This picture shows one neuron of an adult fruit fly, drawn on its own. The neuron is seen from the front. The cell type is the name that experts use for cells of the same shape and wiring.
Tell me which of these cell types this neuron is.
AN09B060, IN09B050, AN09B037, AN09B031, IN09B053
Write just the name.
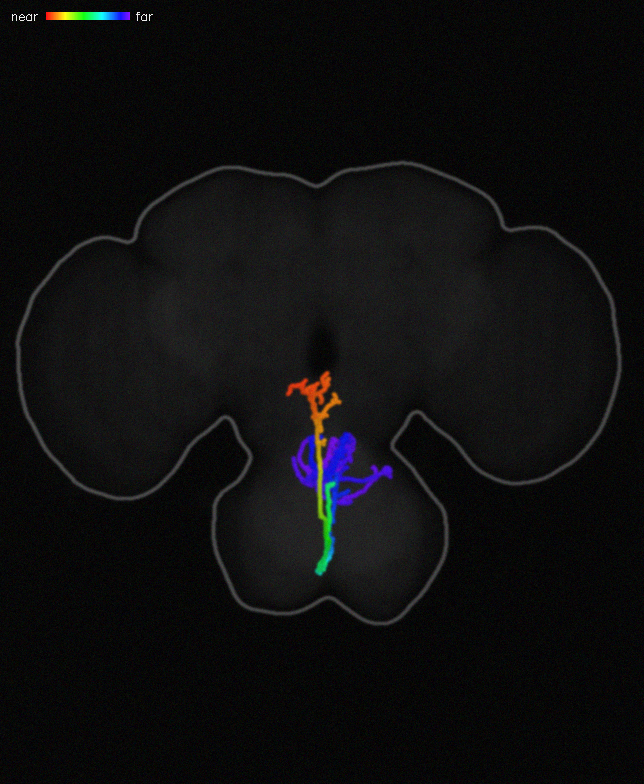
AN09B037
